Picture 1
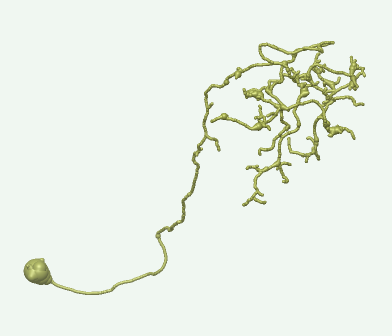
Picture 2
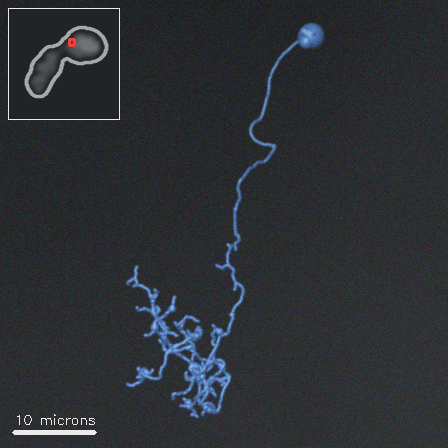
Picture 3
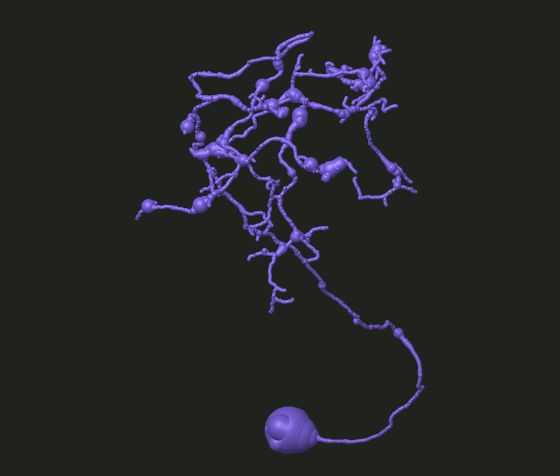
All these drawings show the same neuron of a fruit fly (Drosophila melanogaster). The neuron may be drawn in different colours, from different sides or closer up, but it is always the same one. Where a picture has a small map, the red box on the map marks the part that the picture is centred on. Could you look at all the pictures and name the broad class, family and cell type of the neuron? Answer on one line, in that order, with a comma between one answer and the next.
optic-lobe intrinsic neuron, Cm, Cm2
